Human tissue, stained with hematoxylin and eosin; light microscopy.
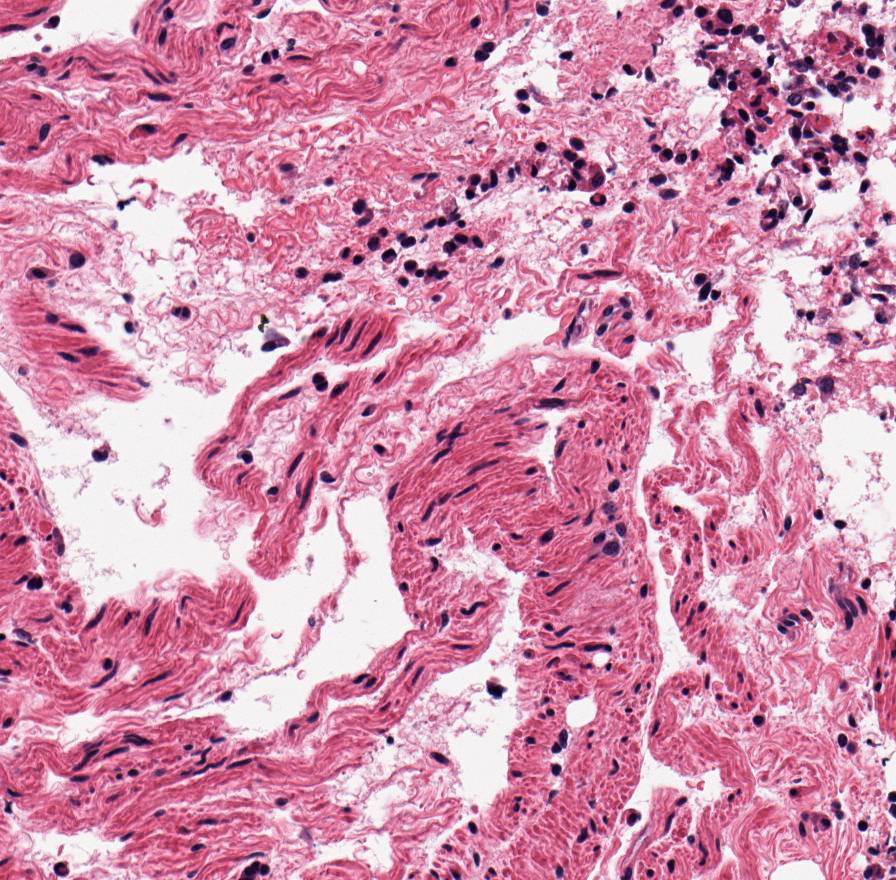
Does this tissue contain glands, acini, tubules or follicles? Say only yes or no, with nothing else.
No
